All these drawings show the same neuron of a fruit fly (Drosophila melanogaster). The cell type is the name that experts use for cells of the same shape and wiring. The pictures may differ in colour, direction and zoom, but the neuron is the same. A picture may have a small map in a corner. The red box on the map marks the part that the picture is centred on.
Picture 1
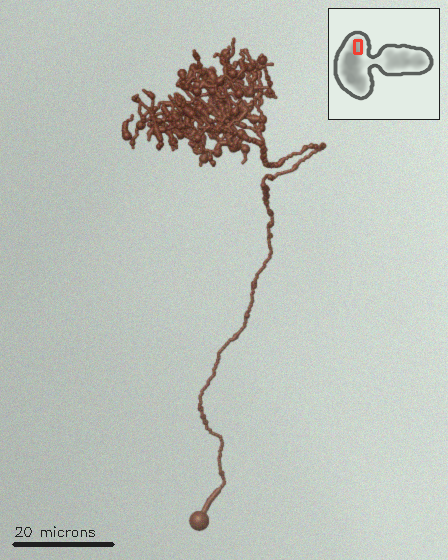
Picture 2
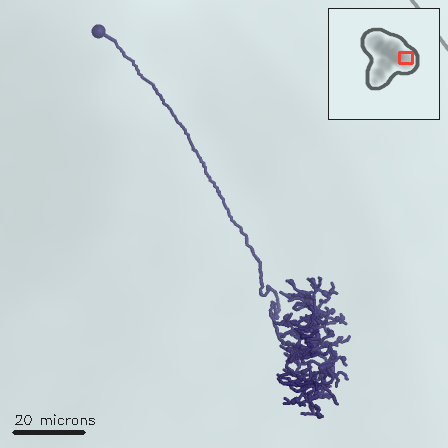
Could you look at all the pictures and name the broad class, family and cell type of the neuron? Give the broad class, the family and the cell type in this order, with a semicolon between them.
optic-lobe intrinsic neuron; Pm; Pm1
